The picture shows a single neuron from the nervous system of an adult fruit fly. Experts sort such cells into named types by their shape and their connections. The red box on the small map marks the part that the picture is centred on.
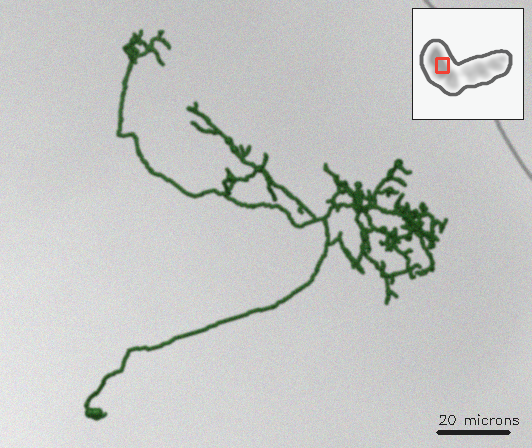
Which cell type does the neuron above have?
LHAV7a5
